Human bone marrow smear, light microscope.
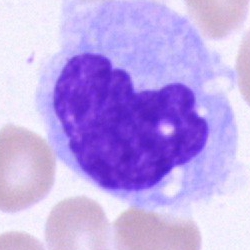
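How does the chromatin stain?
Dark purple, dense-looking, with only a few small paler spots.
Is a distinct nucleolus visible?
No; only a few small clear spots lie at the right edge of the nucleus.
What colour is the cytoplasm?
A pale greyish-lavender blue.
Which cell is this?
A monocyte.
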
